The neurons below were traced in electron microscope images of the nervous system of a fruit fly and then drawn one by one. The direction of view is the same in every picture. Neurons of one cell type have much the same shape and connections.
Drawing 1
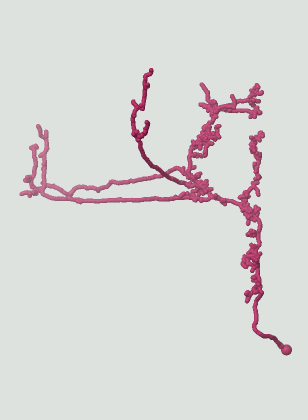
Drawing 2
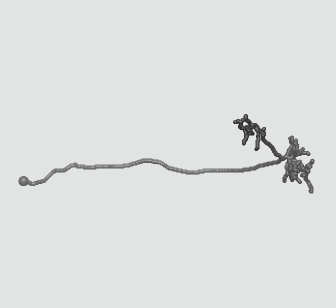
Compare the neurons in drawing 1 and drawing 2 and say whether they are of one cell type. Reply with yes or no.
no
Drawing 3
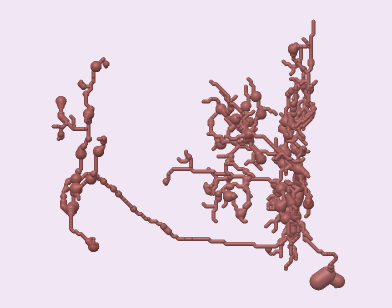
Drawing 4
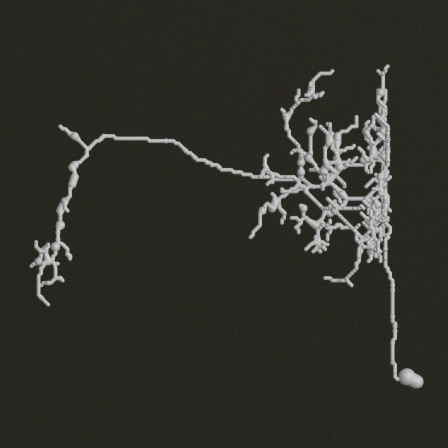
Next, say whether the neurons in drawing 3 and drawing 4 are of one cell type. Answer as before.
yes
